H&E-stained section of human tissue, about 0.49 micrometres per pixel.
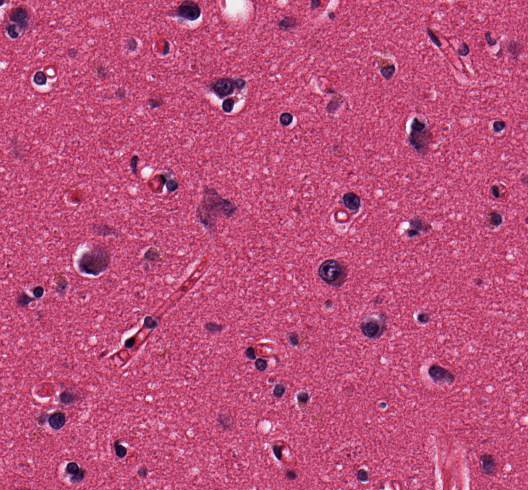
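Cerebral cortex, H&E stain. Continuous finely granular pink background, fibrillary and speckled between cells, no collagen bundles; cells scattered singly, not in glands, tubules or sheets. Most cells small: round dark-staining nuclei, scant visible cytoplasm. Triangular cell body, dull purple cytoplasm, just left of centre.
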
